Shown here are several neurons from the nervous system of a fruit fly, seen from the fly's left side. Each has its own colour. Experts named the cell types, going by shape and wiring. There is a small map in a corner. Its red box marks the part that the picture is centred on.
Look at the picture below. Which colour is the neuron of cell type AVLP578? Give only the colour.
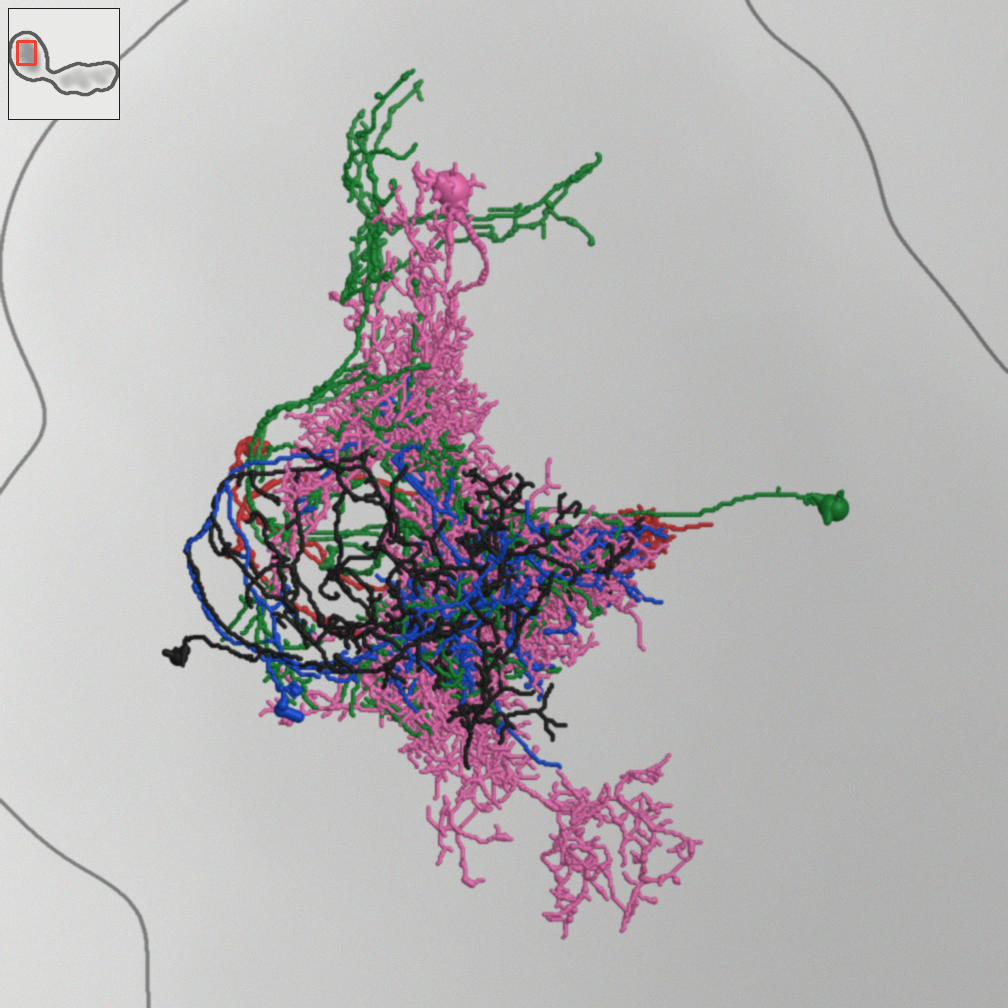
green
